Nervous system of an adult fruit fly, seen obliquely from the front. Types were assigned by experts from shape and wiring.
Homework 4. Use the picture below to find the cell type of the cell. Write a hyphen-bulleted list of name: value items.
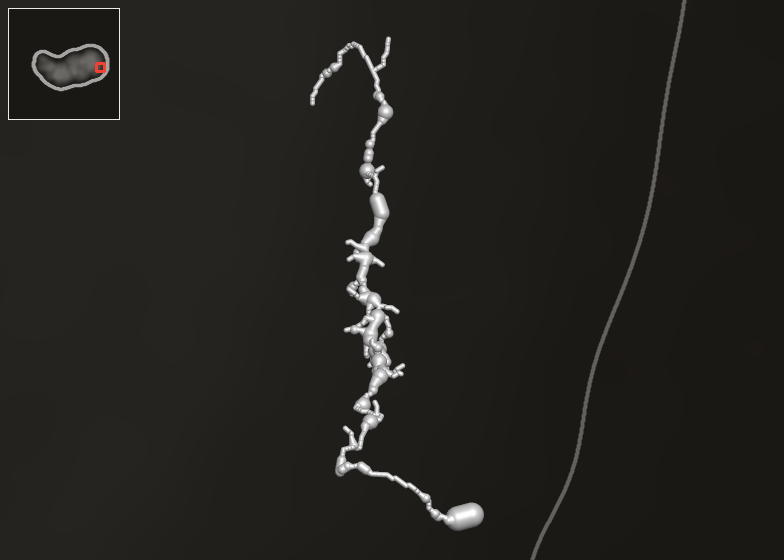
- cell type: Dm3b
